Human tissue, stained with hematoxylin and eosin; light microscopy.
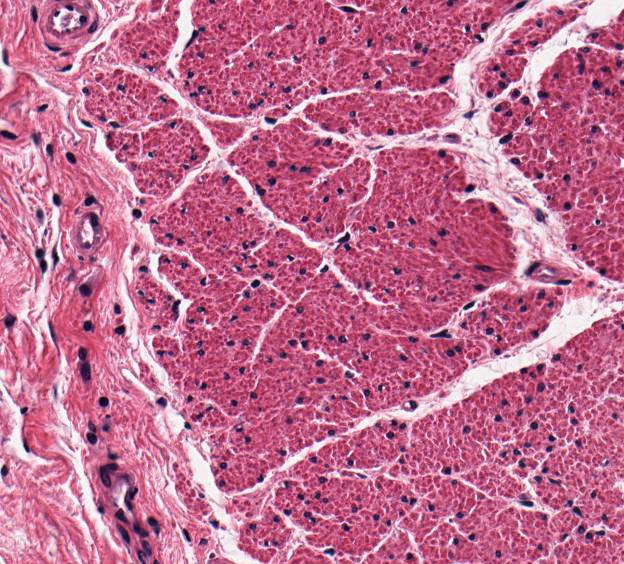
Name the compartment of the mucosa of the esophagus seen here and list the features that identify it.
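Smooth muscle occupies the centre and right of the field. It lies in bundles parted by thin pale septa, and its cytoplasm stains pink with eosin.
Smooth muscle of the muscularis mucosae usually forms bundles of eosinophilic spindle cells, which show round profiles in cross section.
Here the cells are cut across, giving many small, closely packed round to polygonal profiles. This packing into bundles is what distinguishes it from loose connective tissue.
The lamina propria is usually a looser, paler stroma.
The nuclei within the bundles are small, dark and round.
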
